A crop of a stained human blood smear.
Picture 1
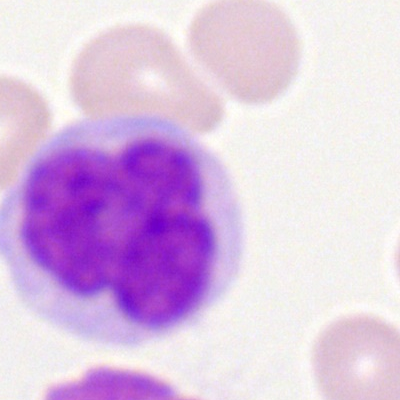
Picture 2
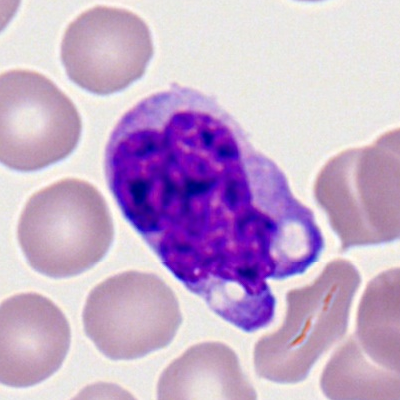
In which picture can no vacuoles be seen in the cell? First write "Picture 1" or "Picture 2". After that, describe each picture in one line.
Picture 1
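What picture 1 shows: The cytoplasm contains no vacuoles.
What picture 2 shows: Two clear vacuoles lie in the cytoplasm toward the lower right of the cell.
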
